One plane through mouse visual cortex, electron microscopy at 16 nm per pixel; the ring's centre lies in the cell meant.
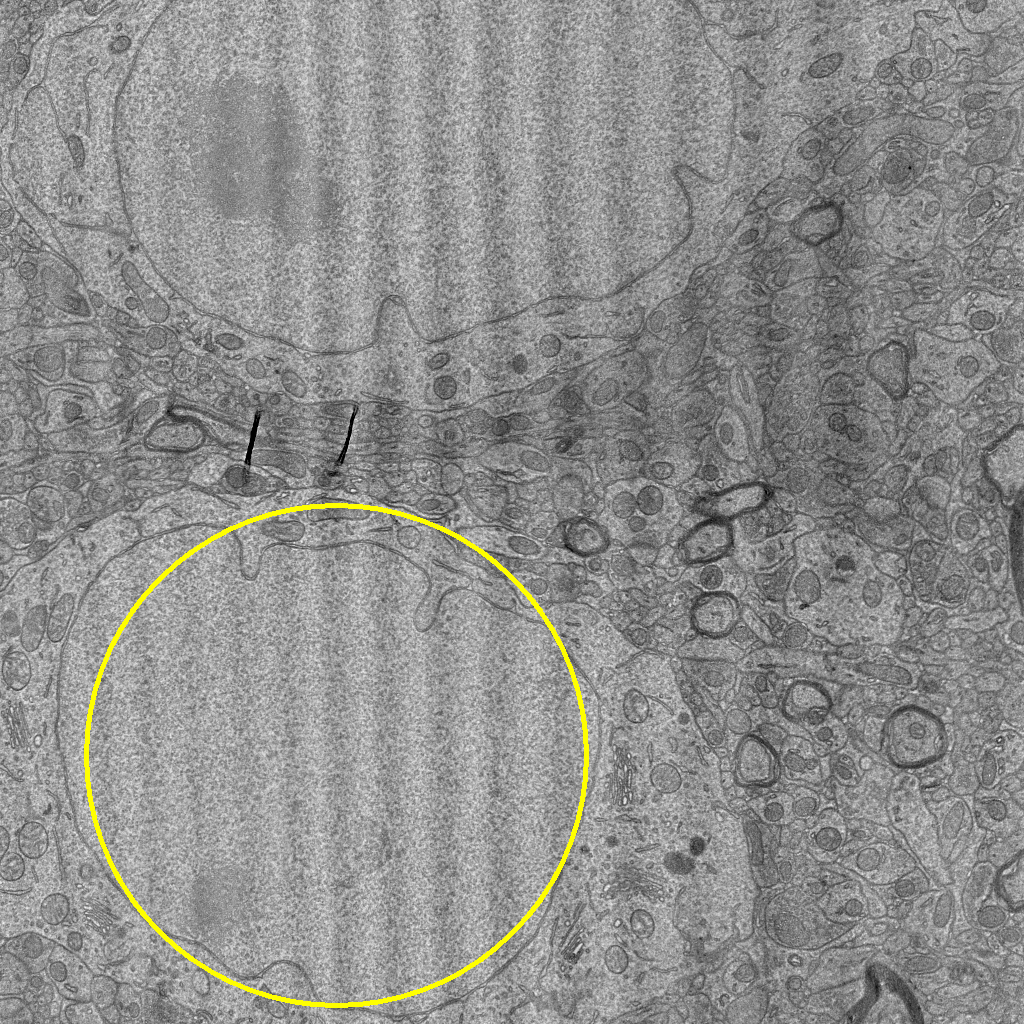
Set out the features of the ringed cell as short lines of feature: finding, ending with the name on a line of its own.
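Envelope: deep, narrow infoldings along the upper side, you'll notice
Chromatin: pale, finely dispersed, no dense clumps lining the envelope
Nucleolus: just one, darker and rounded, lower left
Neighbour: another cell body with a large pale nucleus above, across a band of neuropil
So, then: excitatory neuron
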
